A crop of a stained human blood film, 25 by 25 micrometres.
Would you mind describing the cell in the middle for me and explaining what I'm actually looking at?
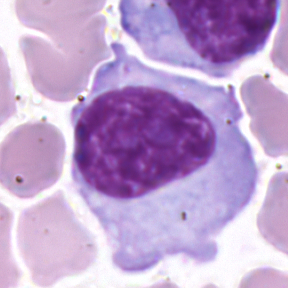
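See how the nucleus sits off-centre, up toward the upper left; it's oval, roughly 12 by 10 micrometres. Its chromatin is dark purple, but with fine paler streaks instead of coarse solid blocks. The cytoplasm is at its broadest below and to the right of the nucleus. And the edge isn't smooth: the outline is irregular, with small rounded bulges along it. That's a plasma cell.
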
